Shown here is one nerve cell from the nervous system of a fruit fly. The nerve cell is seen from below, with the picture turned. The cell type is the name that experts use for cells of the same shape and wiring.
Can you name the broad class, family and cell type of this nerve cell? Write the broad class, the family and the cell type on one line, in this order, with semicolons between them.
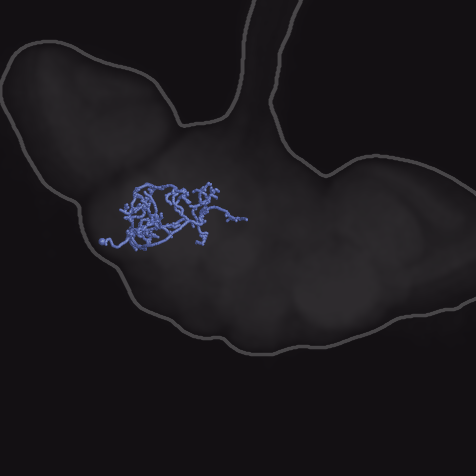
central-brain intrinsic neuron; hemilineage SLPa&l1_anterior; CL078_a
